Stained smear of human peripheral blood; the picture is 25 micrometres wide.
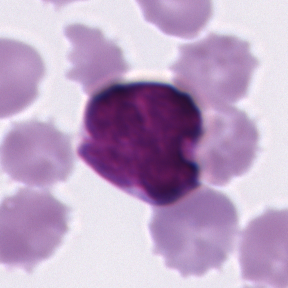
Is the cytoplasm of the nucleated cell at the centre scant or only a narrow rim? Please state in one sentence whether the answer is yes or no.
Yes, most of this cell is taken up by its nucleus.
